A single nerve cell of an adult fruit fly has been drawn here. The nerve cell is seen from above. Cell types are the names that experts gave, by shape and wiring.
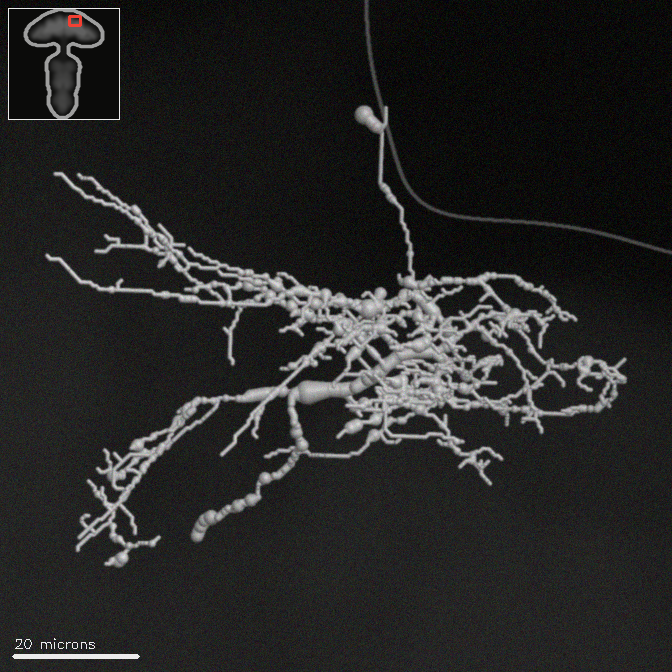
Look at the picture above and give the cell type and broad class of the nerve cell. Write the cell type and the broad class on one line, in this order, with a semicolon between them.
AOTU028; central-brain intrinsic neuron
